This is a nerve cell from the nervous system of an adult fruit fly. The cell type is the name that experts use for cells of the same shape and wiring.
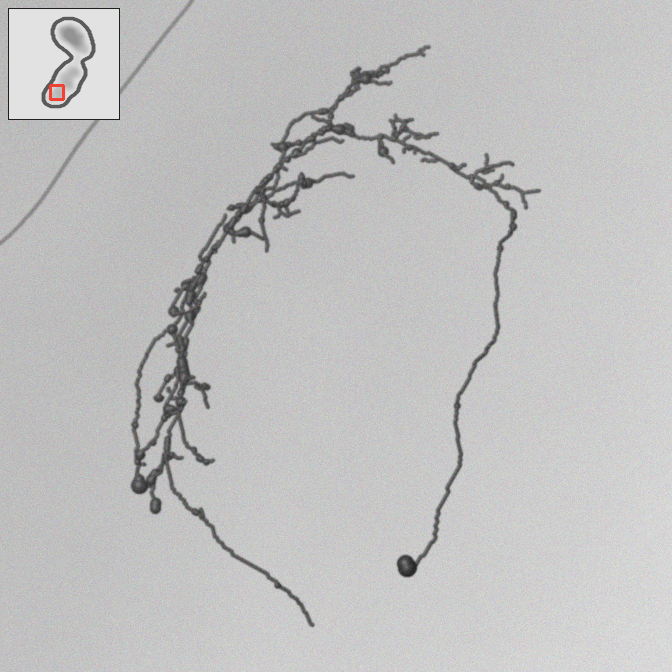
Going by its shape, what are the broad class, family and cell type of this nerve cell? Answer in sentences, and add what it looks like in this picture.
This is a nerve-cord intrinsic neuron. Its family is hemilineage 08A. It is of cell type IN08A047. The cell body can be seen at the bottom of the picture. The picture shows dozens of branch ends.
